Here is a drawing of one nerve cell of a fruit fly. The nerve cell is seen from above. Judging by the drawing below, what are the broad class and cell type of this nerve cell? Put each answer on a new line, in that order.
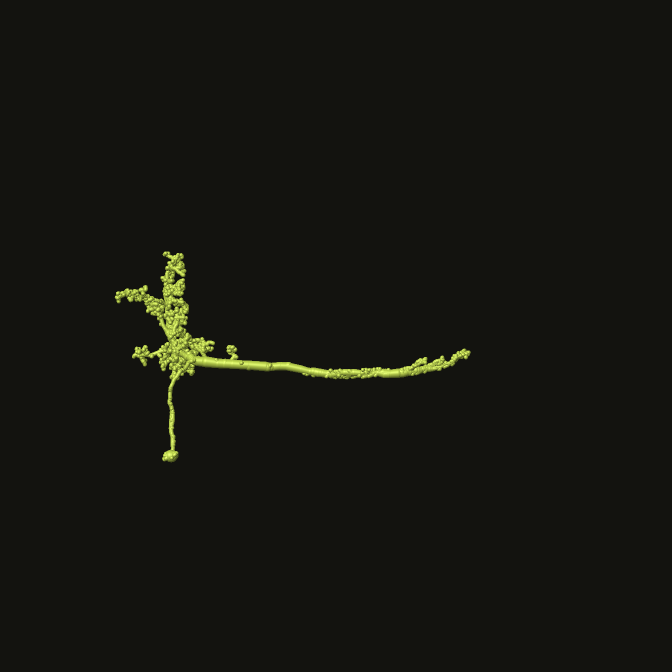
central-brain intrinsic neuron
AMMC-A1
